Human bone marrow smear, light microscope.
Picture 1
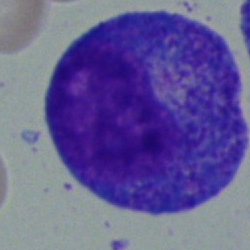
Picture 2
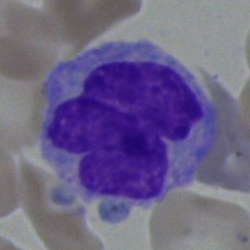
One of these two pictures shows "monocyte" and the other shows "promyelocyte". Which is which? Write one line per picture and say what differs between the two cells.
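Picture 1 is a promyelocyte. Fine purplish-red granules are scattered through the cytoplasm.
Picture 2 is a monocyte. The cytoplasm shows no distinct granules.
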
